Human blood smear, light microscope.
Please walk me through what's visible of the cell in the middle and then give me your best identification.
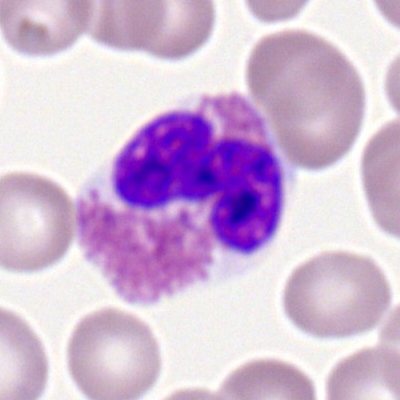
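First, the nucleus has two lobes and sits toward the upper right part of the cell. Next, its chromatin is dark purple and coarsely clumped. Last, many pink granules fill the cytoplasm. The cell is an eosinophil.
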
